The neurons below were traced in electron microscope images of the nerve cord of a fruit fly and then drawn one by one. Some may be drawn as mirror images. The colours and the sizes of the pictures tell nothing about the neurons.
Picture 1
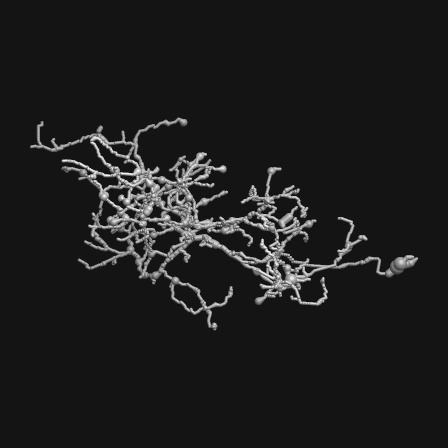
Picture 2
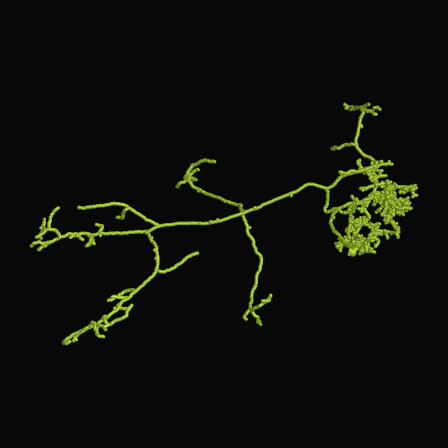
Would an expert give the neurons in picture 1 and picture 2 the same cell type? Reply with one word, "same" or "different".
different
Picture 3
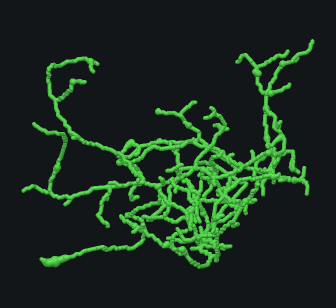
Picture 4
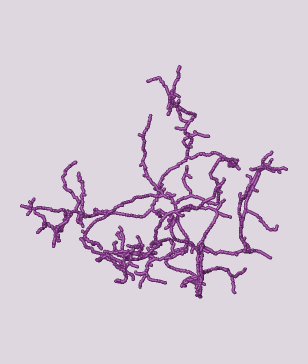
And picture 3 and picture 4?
same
